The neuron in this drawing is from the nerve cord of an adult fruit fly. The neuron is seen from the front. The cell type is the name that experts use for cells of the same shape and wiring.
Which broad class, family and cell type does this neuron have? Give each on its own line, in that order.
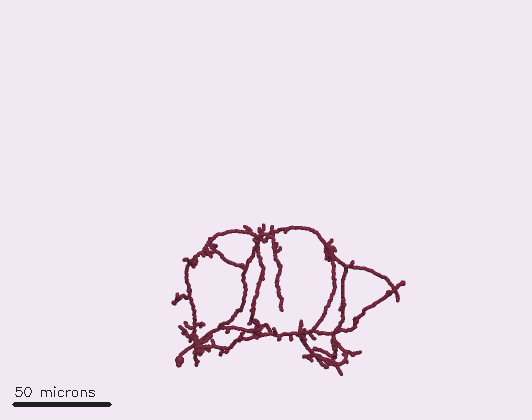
nerve-cord intrinsic neuron
hemilineage 12B
IN12B075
